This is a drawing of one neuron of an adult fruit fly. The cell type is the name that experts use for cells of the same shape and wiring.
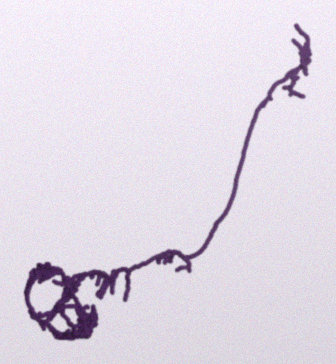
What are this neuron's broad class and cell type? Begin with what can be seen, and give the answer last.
In this view it is about as wide as it is tall. It is an ascending neuron. It is of cell type ANXXX254.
